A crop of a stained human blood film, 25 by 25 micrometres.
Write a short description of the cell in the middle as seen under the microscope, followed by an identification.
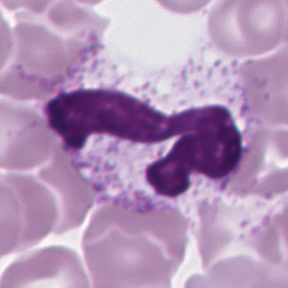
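Looking first at the nucleus: it is one long band, bent back on itself at its right end, and it narrows at one place near its middle. The chromatin stains a dense dark purple all through it. The outer edge of the cell is indistinct rather than sharply drawn. I'd name this cell a segmented neutrophil.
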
